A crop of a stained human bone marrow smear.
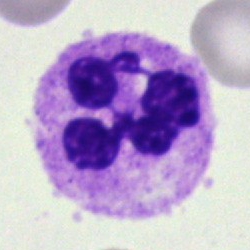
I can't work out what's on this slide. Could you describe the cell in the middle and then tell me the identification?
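Look first at the nucleus: it is divided into four separate lobes. If you follow them, you will see thin strands joining one lobe to the next. Inside, the chromatin is dark purple and coarsely clumped. Now turn to the cytoplasm, which is filled with fine, small lilac granules. This is a segmented neutrophil.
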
